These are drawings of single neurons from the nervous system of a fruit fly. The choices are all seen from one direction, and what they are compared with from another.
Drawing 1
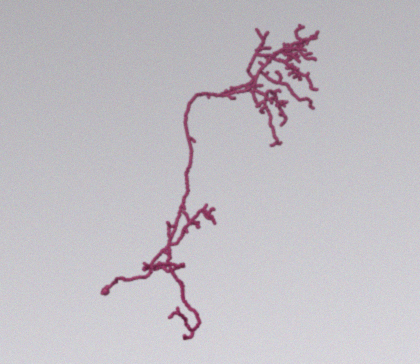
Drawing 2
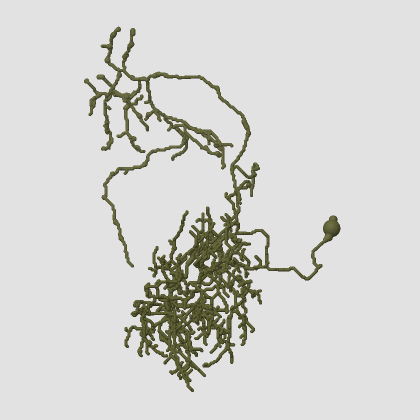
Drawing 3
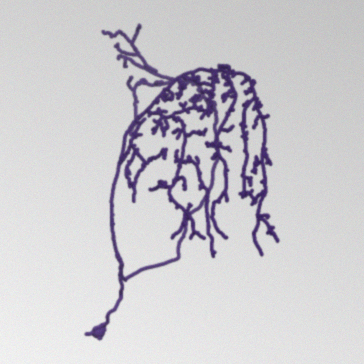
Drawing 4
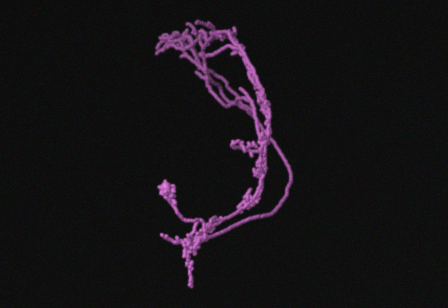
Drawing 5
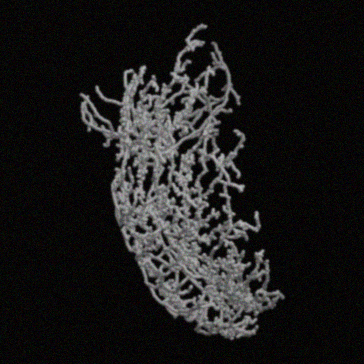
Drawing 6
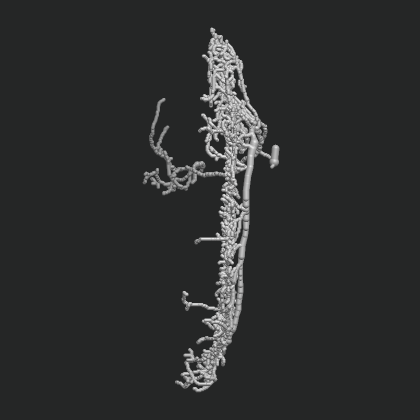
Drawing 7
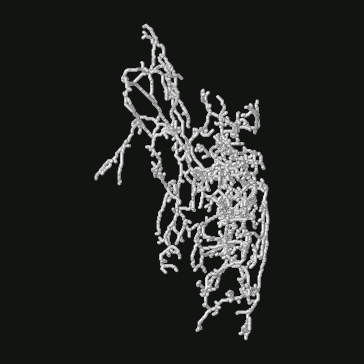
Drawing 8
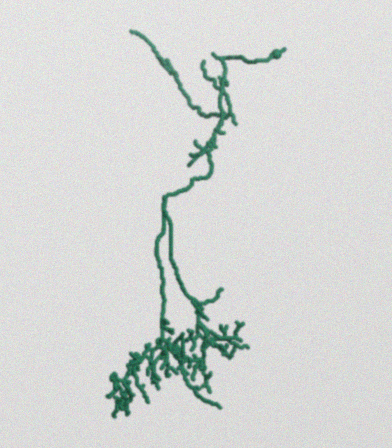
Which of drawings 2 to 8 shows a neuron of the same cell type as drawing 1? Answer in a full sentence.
The neuron in drawing 8 is of the same cell type.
